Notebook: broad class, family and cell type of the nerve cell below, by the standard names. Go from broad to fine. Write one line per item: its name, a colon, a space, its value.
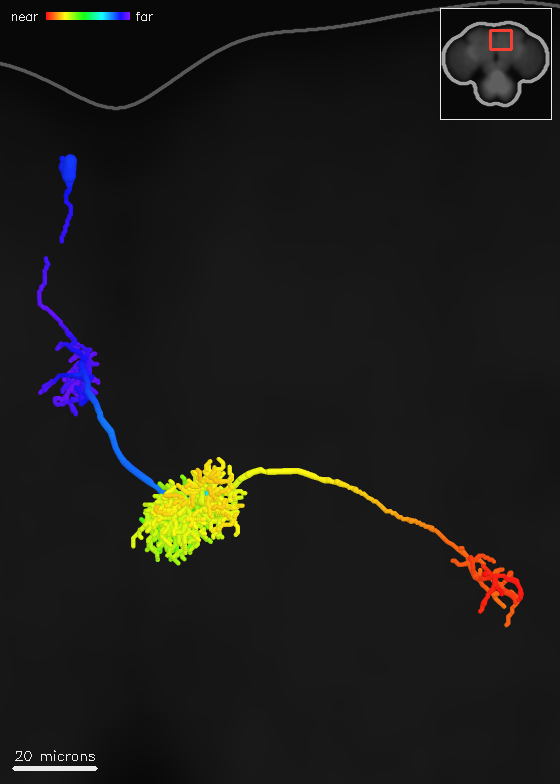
broad class: central-brain intrinsic neuron
family: class CX
cell type: EPG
